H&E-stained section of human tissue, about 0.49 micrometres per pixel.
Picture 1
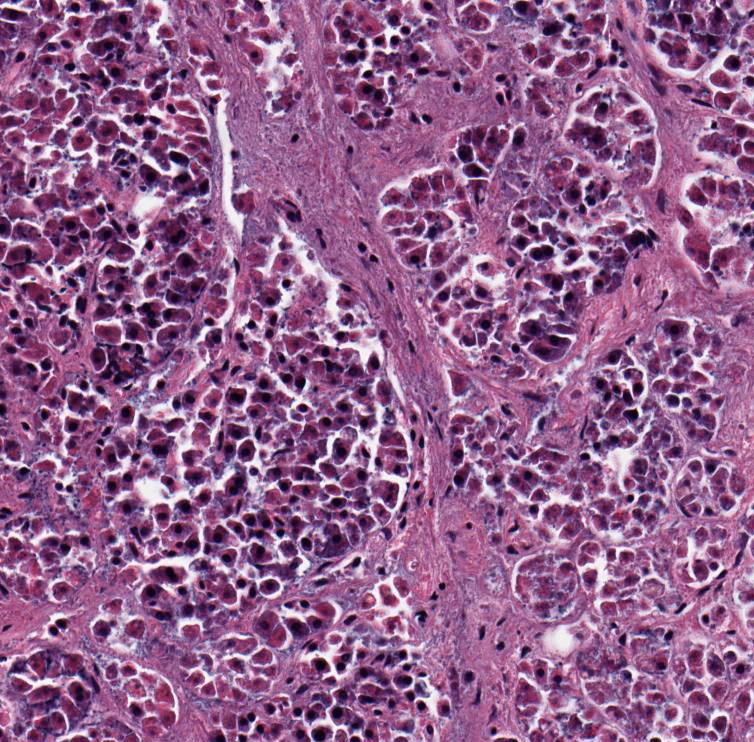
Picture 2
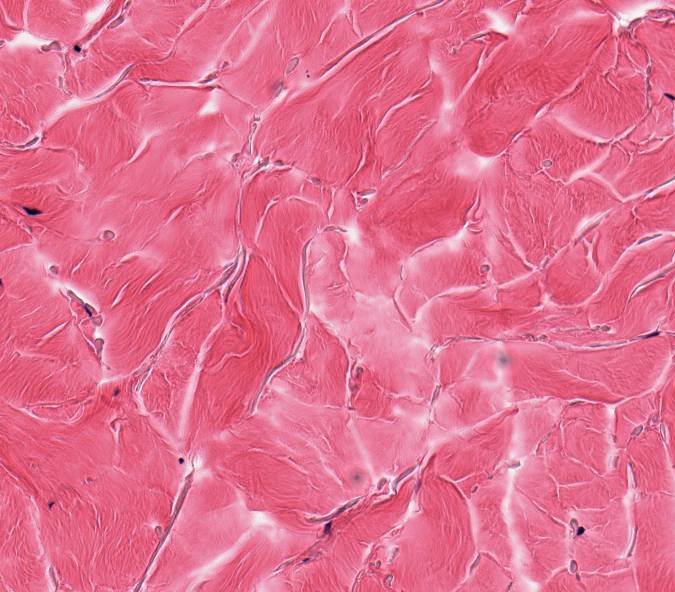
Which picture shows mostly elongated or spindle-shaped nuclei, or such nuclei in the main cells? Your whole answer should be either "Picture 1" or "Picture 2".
Picture 2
